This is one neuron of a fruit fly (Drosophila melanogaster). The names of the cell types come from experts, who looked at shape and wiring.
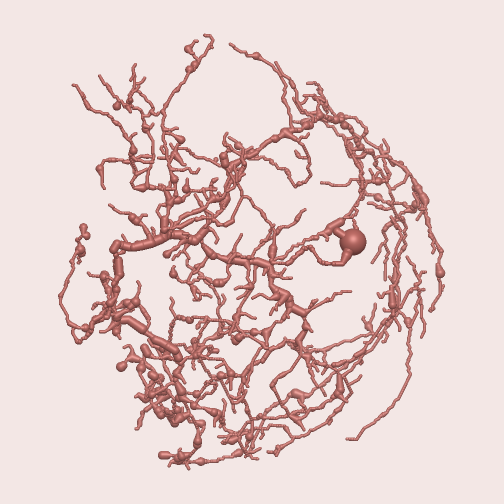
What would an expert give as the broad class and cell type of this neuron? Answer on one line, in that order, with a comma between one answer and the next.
nerve-cord intrinsic neuron, INXXX297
